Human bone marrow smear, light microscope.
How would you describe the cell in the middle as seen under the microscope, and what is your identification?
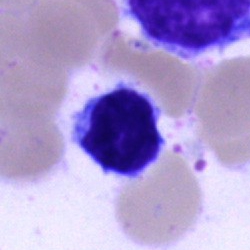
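Roughly round outline, edge slightly irregular. Nucleus occupies nearly the entire cell; only a scant cytoplasmic rim remains. Chromatin dense, staining dark purple. No granules in the cytoplasm. Lymphocyte.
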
